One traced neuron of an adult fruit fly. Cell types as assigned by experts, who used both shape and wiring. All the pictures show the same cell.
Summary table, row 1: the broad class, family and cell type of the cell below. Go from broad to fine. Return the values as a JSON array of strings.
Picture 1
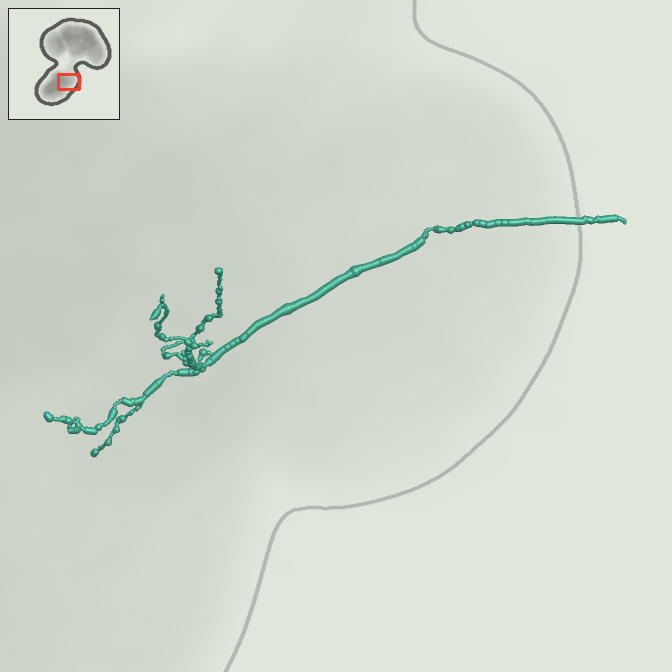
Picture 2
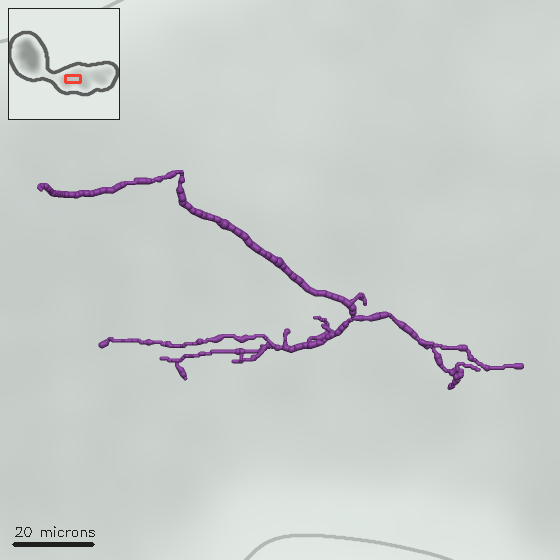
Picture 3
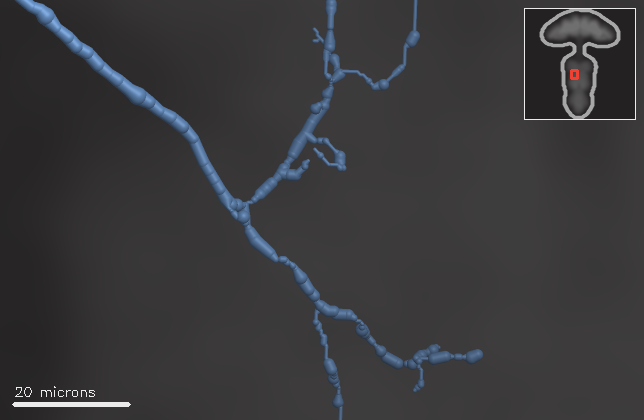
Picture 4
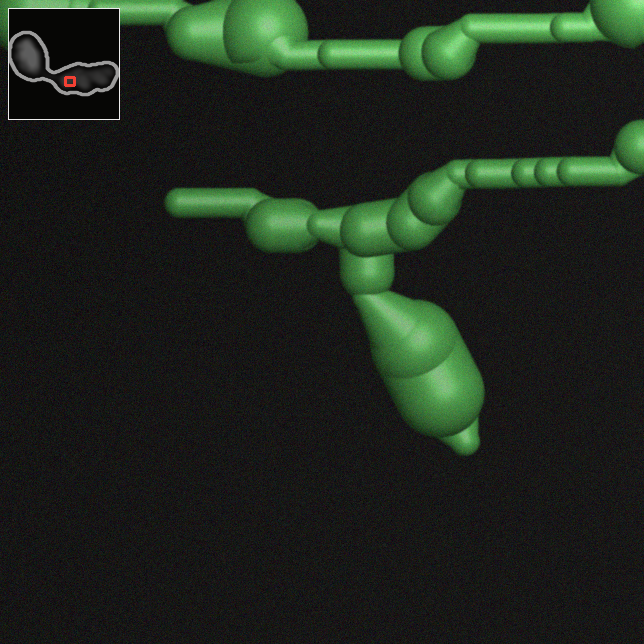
["sensory neuron entering the nerve cord", "class mechanosensory proprioceptive", "SNpp61"]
